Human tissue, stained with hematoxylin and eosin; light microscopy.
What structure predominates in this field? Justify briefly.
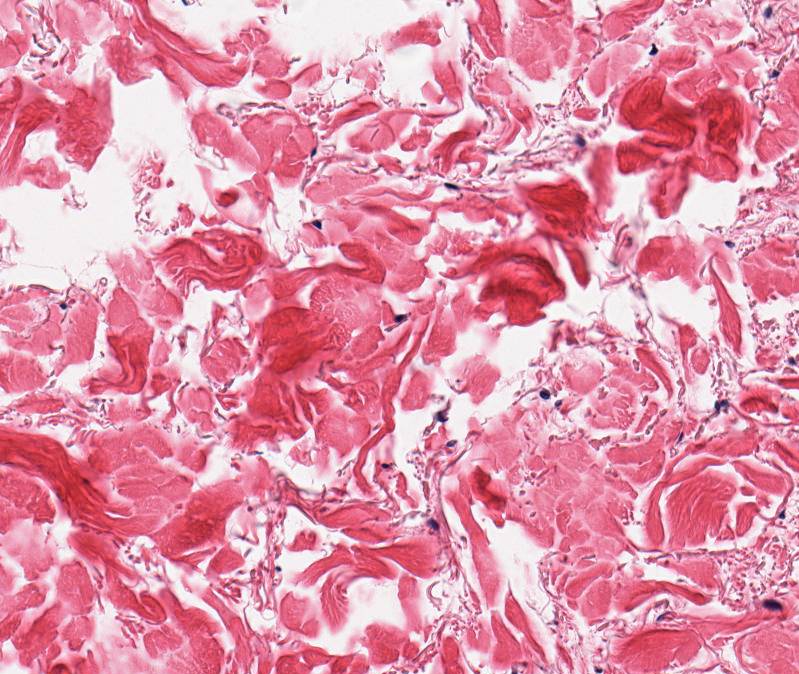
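First, the name: dermis. Second, the bundles: some cut across, others lengthwise and wavy. Third, nuclei: sparse, small, dark and thin or dot-like, lying between the bundles.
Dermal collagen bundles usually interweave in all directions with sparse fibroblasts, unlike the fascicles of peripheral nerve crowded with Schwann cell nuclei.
Last, thin wavy fibres mesh loosely in the clefts; no epithelium is present.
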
